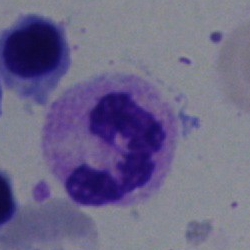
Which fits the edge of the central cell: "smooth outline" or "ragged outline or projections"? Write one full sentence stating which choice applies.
In outline, this cell is smooth rather than rough.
